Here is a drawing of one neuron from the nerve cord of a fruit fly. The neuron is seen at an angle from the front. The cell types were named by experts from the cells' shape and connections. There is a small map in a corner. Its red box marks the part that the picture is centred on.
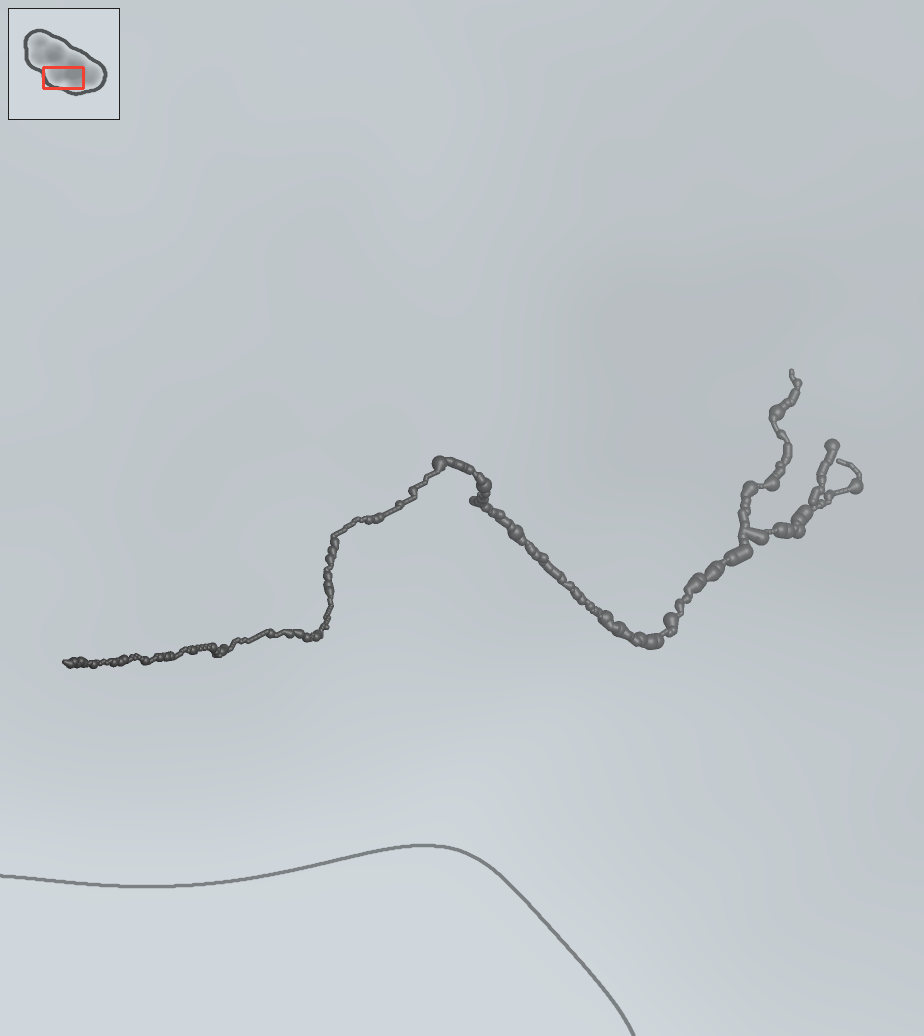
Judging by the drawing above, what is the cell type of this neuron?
WG1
